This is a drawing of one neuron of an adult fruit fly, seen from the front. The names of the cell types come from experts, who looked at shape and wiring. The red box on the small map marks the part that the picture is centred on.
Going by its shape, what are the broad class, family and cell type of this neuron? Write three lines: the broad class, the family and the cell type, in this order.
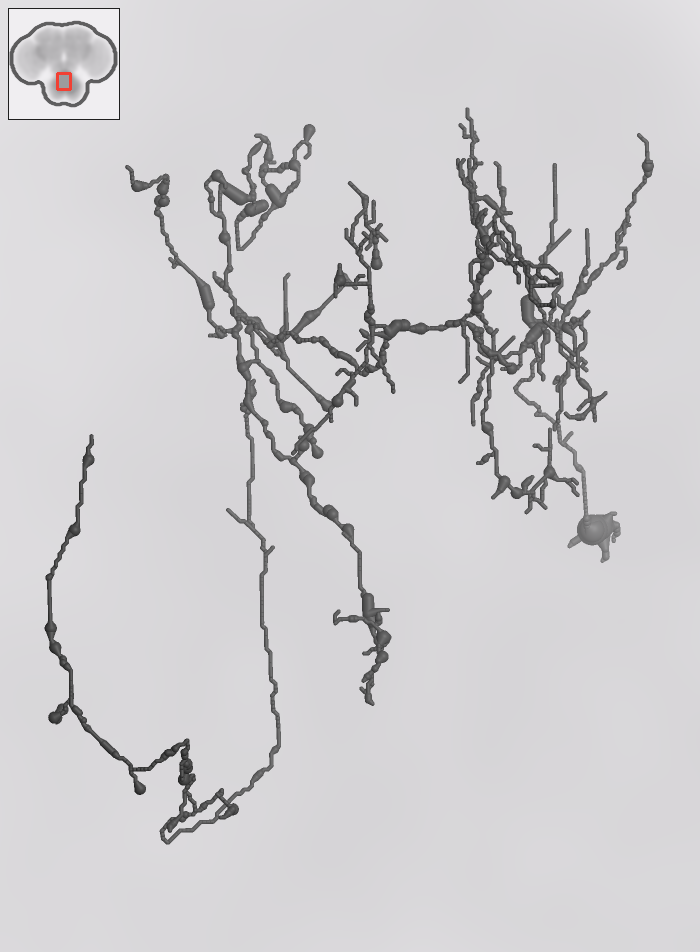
nerve-cord intrinsic neuron
hemilineage 05B
IN05B084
